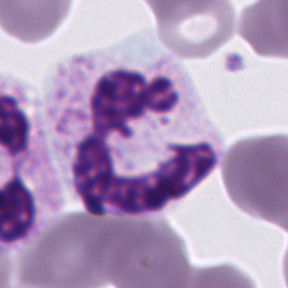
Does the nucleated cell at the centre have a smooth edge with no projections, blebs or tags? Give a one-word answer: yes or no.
Yes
